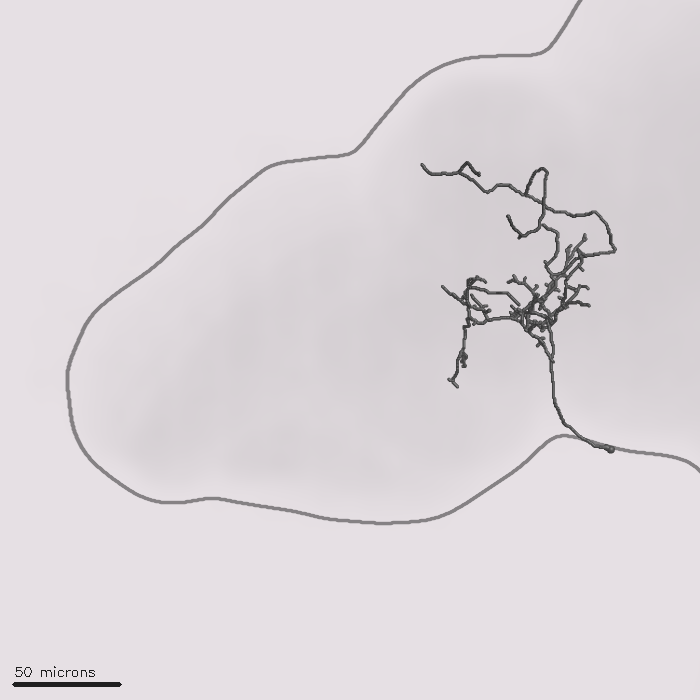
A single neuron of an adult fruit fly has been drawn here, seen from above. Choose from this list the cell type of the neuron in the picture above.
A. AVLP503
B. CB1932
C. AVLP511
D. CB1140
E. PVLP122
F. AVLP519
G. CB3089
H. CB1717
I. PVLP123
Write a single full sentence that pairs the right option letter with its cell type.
Option G is CB3089, the cell type of the neuron.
